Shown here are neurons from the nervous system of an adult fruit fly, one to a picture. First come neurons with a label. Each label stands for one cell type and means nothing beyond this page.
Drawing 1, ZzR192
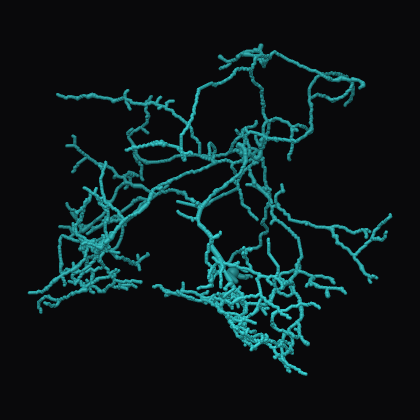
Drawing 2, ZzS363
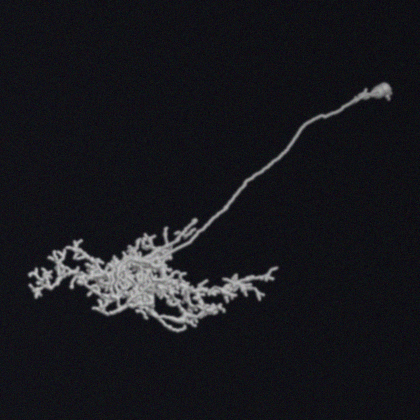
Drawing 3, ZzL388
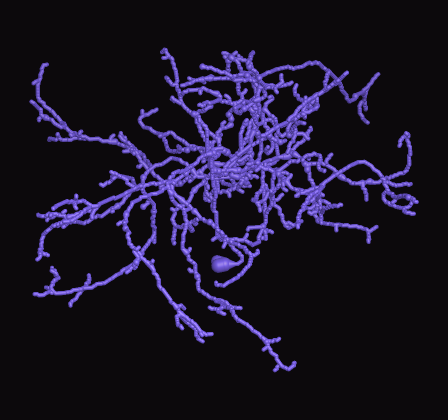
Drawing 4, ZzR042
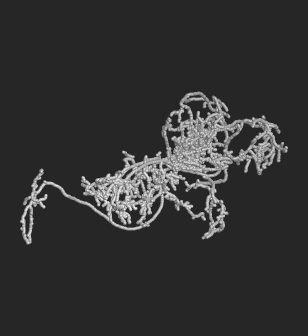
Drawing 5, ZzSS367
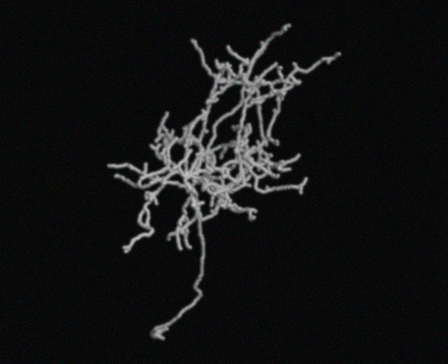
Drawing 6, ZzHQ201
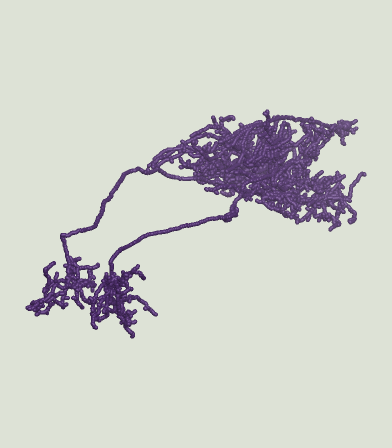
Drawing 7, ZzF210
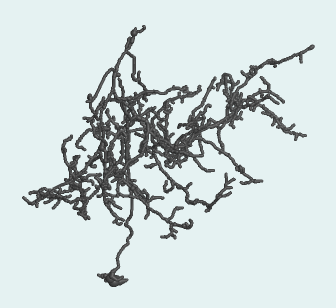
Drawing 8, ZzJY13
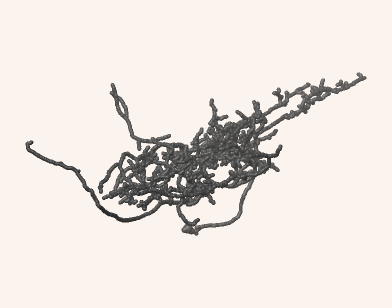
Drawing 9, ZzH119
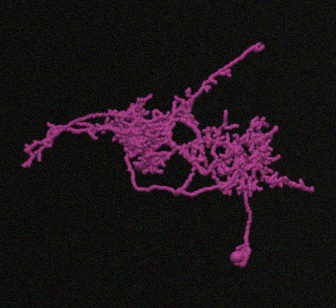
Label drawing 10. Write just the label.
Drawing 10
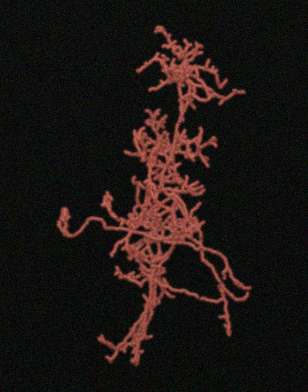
ZzF210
